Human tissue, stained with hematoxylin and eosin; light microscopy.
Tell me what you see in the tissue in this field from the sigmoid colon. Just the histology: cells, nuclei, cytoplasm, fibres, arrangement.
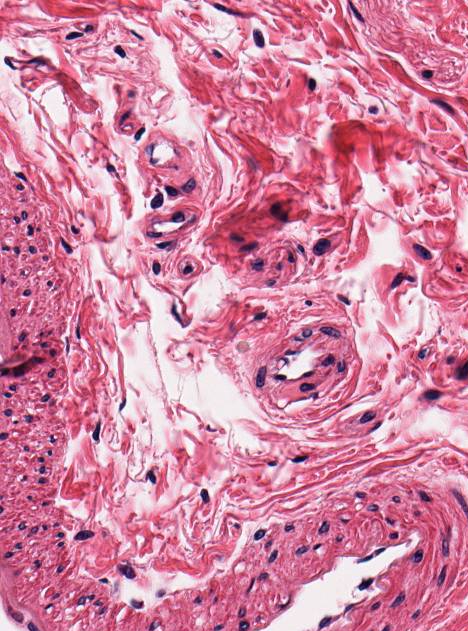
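Centre of field: loose connective tissue of wavy pink collagen bundles, flanked by denser cellular tissue along the left and bottom edges. Nuclei in the loose collagen sparse, small, dark. Near centre, several small thick-walled vessels with narrow lumens. Along the bottom, a curving band of smooth muscle; nuclei elongated, cigar-shaped.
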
